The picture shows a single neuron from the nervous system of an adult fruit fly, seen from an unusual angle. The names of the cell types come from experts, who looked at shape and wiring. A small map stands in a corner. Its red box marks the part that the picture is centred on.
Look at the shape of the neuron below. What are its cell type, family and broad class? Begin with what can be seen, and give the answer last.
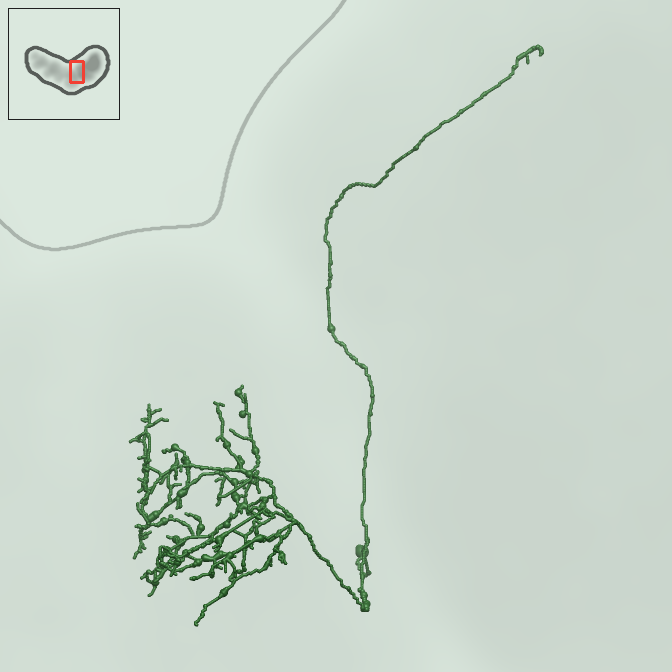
The picture shows dozens of branch ends. As drawn here it is taller than it is wide. The cell type is LC28. Its family is LC. Its broad class is visual projection neuron.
